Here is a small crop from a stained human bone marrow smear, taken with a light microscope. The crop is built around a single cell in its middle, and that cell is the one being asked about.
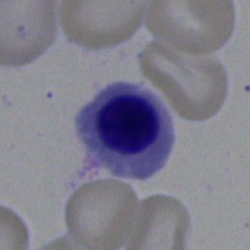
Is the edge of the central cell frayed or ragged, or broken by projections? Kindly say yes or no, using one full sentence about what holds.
Yes, ragged or frayed parts, or projections, blebs or tags, are present on the cell's outline.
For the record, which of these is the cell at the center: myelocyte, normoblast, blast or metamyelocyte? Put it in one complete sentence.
The cell under consideration, at the middle of the crop, is a normoblast.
